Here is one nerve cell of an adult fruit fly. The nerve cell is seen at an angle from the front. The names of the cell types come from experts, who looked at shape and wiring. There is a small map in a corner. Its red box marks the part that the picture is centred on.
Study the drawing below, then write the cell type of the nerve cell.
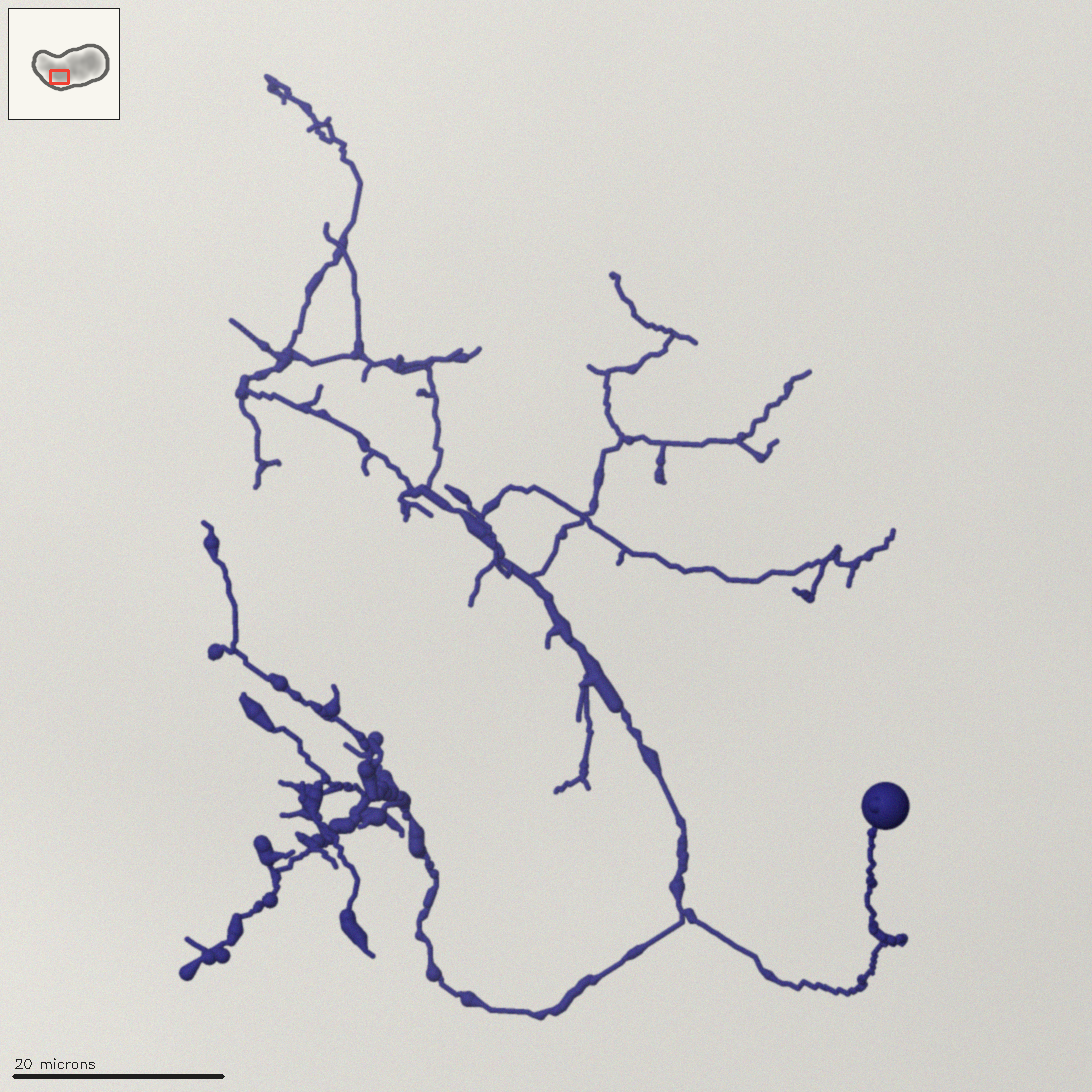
IN09A077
